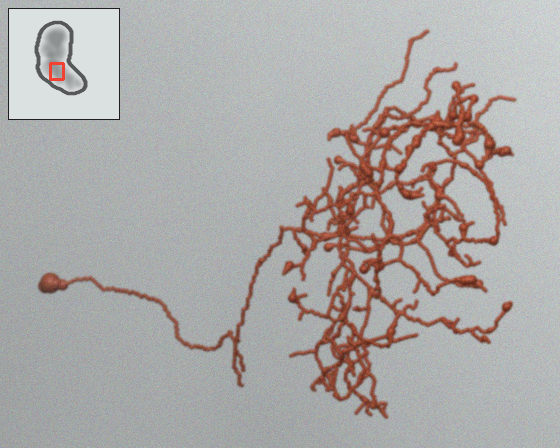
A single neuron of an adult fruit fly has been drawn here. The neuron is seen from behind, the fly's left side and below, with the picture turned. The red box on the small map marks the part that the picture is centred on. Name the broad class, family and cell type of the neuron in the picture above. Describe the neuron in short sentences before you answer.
Dozens of branch ends can be seen. In this view it is about as wide as it is tall. This is a nerve-cord intrinsic neuron. Its family is hemilineage 14A. Its cell type is IN14A063.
